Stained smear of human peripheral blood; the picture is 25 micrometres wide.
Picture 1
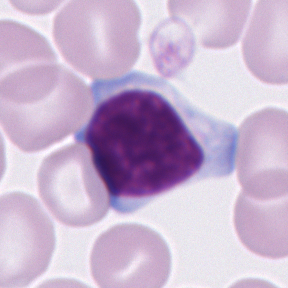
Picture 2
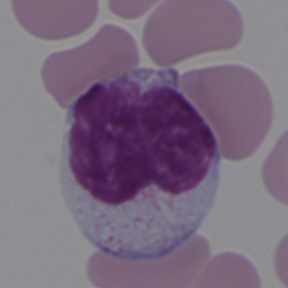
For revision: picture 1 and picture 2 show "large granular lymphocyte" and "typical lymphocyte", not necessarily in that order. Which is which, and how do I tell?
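Picture 1 shows the typical lymphocyte, and picture 2 shows the large granular lymphocyte. First, granules: sparse fine reddish-pink granules are scattered through the cytoplasm in picture 2.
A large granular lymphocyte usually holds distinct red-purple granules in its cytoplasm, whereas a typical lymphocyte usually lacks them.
Second, placement of the cytoplasm: in picture 1 the rim of cytoplasm is wider to the right of the nucleus than to the left, while in picture 2 most of the cytoplasm lies below a nucleus that fills the upper part of the cell.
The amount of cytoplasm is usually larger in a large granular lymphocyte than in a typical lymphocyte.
Third, cytoplasm colour: pale blue in picture 1, pale greyish-blue in picture 2. Fourth, chromatin: dark purple and clumped in both, densely so in picture 1, with paler streaks between the clumps in picture 2. Fifth, nuclear size: about 10 micrometres across in picture 1 and about 12 micrometres across in picture 2. One further point for picture 1 alone: its outline turns irregular and angular where it meets the surrounding red cells.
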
